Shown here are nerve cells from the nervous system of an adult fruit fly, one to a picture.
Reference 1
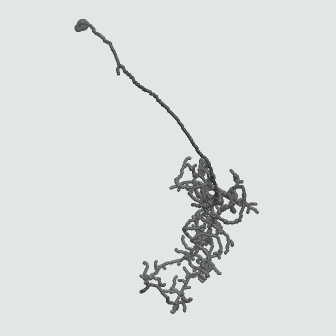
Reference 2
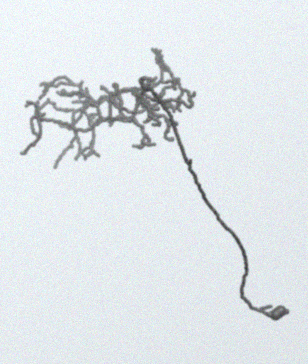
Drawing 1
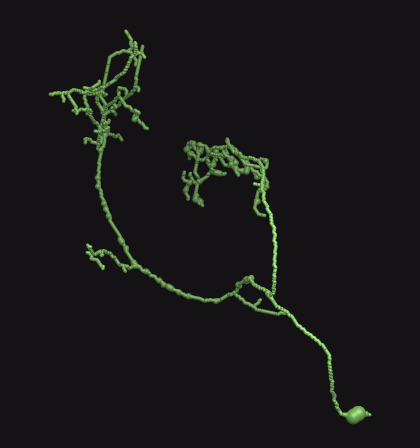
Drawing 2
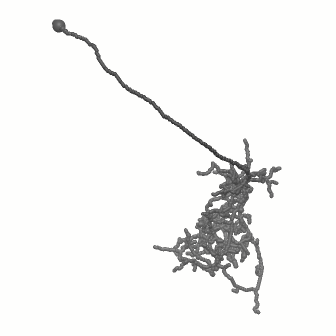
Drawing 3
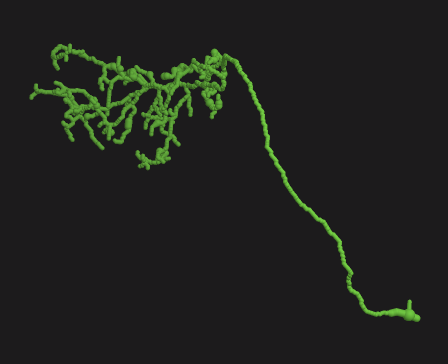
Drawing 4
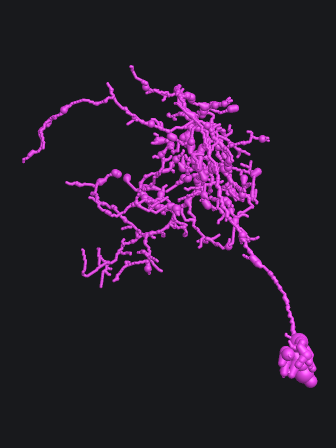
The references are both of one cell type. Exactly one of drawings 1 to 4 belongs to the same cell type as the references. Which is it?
Drawing 4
